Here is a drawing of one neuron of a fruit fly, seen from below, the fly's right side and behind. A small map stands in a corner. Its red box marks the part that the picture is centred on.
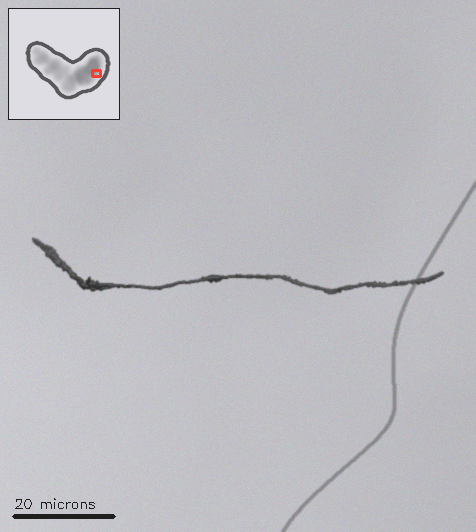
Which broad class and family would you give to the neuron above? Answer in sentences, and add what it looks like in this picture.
Its broad class is photoreceptor or other optic-lobe sensory neuron. The name of its family is class visual. The drawing shows no cell body. From left to right in the picture it spans about 85 microns.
